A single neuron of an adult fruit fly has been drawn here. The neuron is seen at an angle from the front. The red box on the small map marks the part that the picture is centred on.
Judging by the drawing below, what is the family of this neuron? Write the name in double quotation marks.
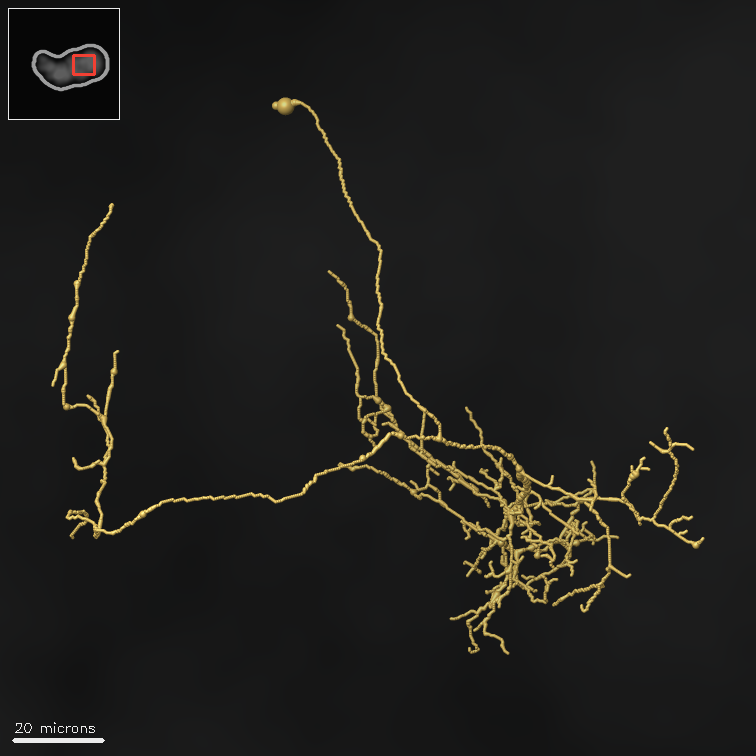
"hemilineage VLPp2"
